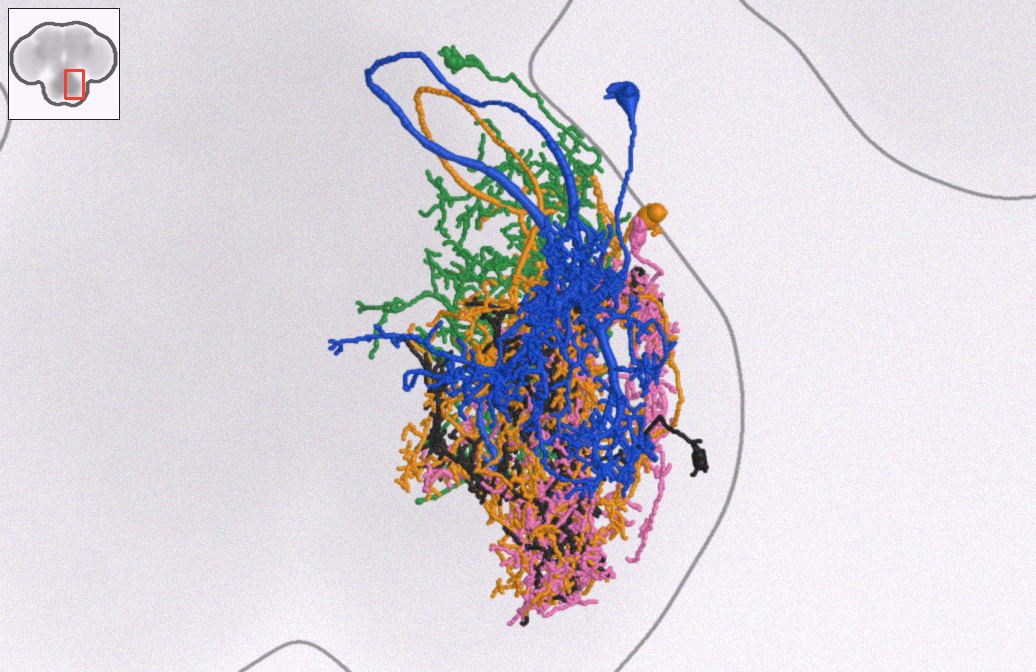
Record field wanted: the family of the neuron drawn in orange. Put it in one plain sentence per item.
The family is hemilineage 19A.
